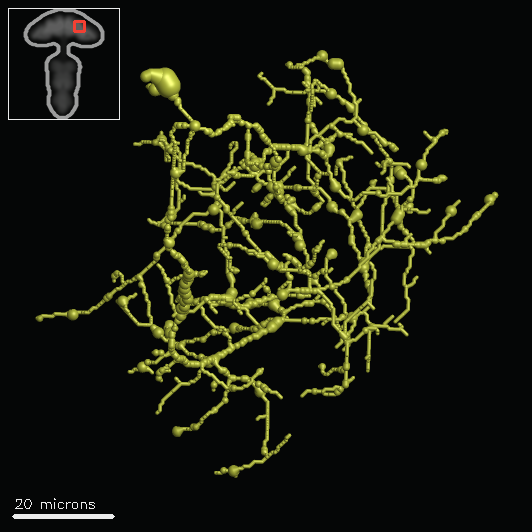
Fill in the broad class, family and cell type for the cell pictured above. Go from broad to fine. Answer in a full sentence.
A central-brain intrinsic neuron of hemilineage VLPd&p1_dorsal, type CB3959.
